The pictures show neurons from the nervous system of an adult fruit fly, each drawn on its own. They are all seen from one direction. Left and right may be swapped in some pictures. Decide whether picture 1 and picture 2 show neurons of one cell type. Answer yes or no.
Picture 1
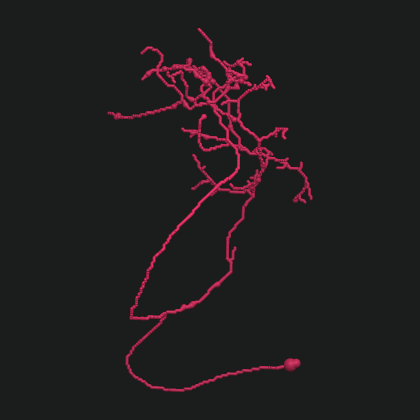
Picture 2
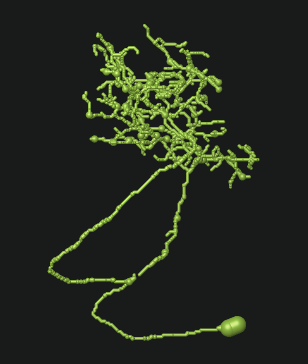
no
